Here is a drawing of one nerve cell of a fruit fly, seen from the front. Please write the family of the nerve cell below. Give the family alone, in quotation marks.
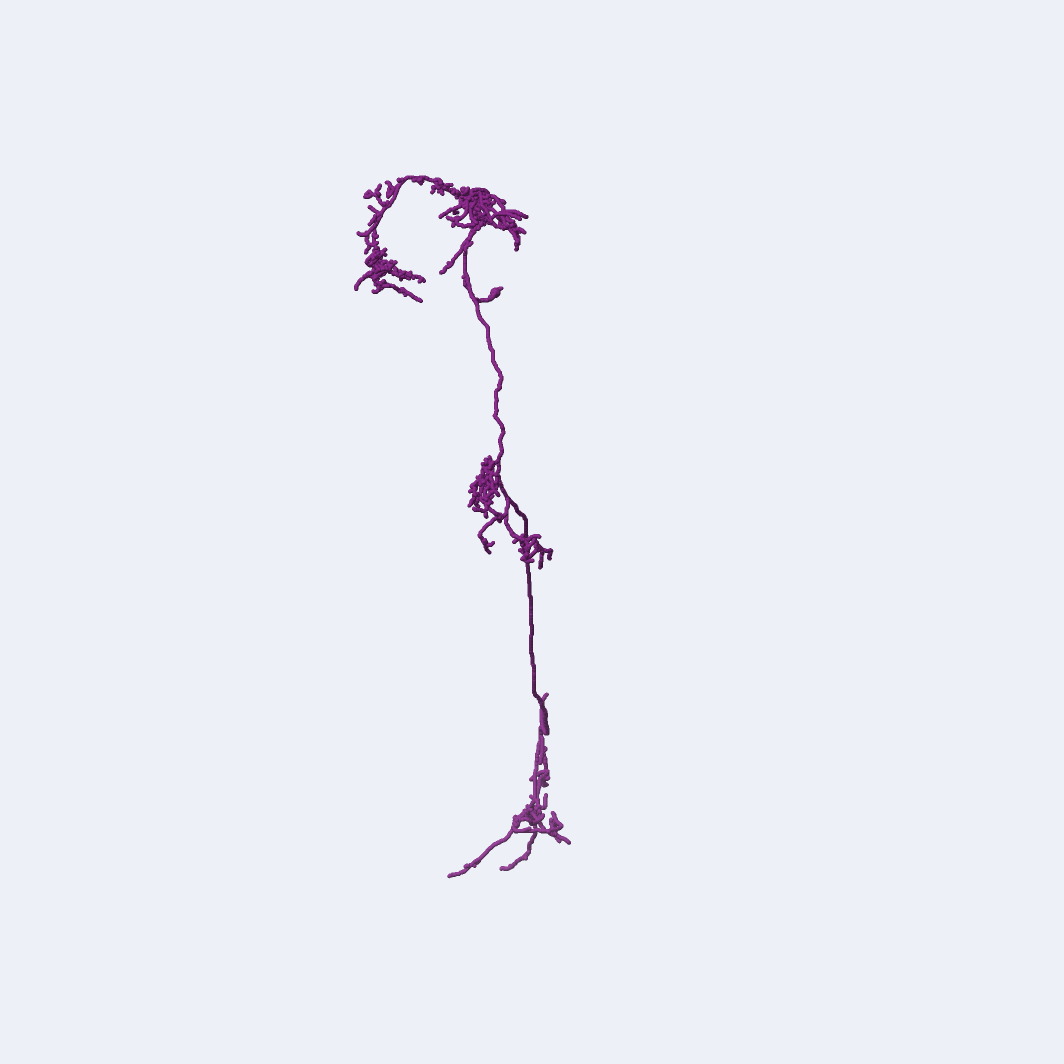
"hemilineage DM2_central"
